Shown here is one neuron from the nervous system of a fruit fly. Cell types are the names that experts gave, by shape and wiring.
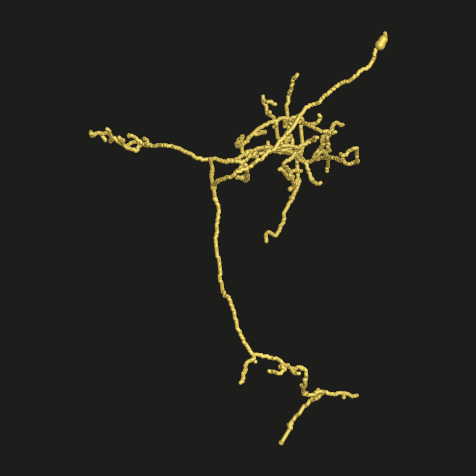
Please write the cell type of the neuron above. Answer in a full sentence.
The cell type is WED130.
